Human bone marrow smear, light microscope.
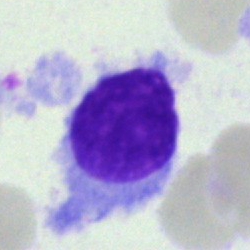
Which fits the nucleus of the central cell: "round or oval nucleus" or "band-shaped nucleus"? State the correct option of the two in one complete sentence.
Compact and round or oval, the nucleus is not drawn out into a band.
